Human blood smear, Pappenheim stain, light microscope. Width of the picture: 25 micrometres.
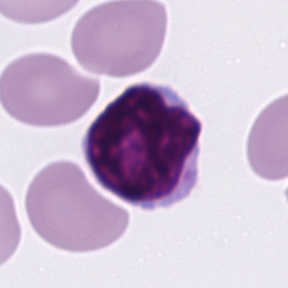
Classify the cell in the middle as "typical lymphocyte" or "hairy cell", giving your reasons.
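This is a typical lymphocyte, not a hairy cell. First point: the cytoplasm forms only a thin rim, showing mainly on the right side of the nucleus, and the nucleus fills about 80% of the cell's area.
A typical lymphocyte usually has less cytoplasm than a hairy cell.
Second point: the cytoplasm here is pale blue.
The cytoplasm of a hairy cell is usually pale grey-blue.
Also present are dark purple, coarsely clumped chromatin and a small notch in the nuclear edge at the upper right. Finally, the cell is about 11 micrometres across and the nucleus about 10 micrometres across.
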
